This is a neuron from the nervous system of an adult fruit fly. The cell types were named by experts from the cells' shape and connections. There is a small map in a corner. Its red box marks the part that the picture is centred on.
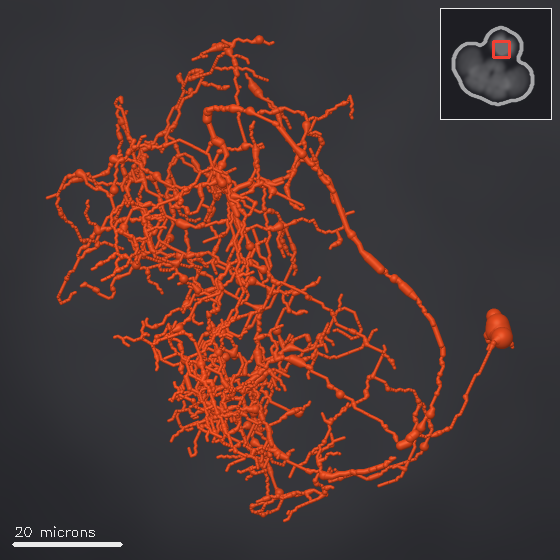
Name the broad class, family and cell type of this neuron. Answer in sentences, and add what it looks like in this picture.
This is a nerve-cord intrinsic neuron. Its family is hemilineage 13B. Its cell type is INXXX290. From top to bottom in the picture it spans about 90 microns. The picture shows more than a hundred branch ends.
